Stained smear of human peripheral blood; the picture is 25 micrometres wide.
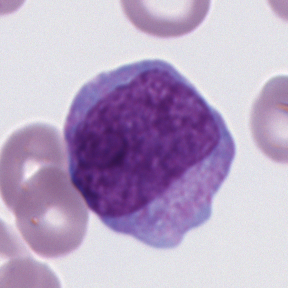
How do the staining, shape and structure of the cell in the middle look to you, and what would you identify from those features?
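The cell outline is irregular, with blunt angular corners. A single unlobed mass forms the nucleus, which lies off-centre toward the upper left of the cell. The cytoplasm is at its widest as a band at the lower right. This cell is an atypical promyelocyte.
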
